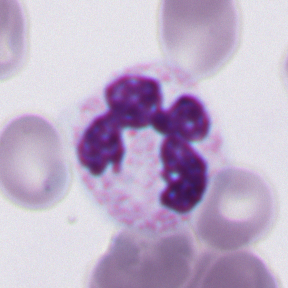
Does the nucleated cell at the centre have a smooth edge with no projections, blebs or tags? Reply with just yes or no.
Yes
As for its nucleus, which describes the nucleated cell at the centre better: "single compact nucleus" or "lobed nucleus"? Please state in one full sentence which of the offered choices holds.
Into two or more lobes the nucleus of this cell is divided.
